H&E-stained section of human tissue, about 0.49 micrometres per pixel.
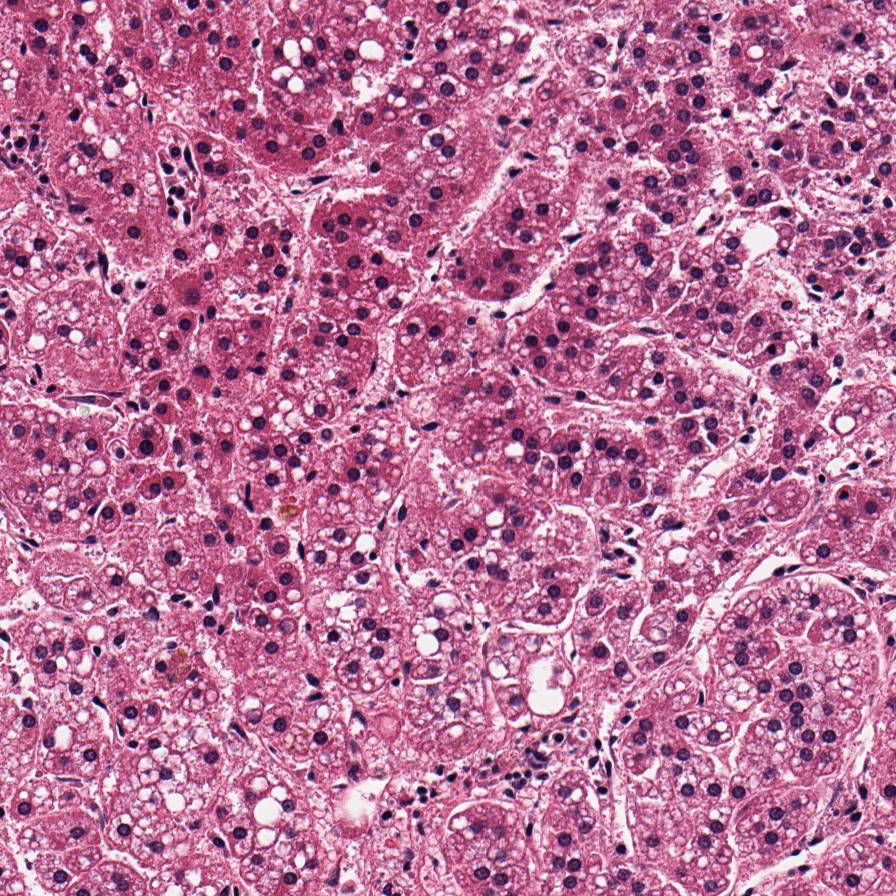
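Adrenal gland, haematoxylin and eosin stained section. Many cells hold several small, round, clear vacuoles within a pink granular cytoplasm. Larger clear round spaces are scattered among the cells, as near the lower middle. Flattened, elongated dark nuclei line the narrow spaces between cell nests. Stroma is very scant, with no thick collagen bands anywhere in the field.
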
